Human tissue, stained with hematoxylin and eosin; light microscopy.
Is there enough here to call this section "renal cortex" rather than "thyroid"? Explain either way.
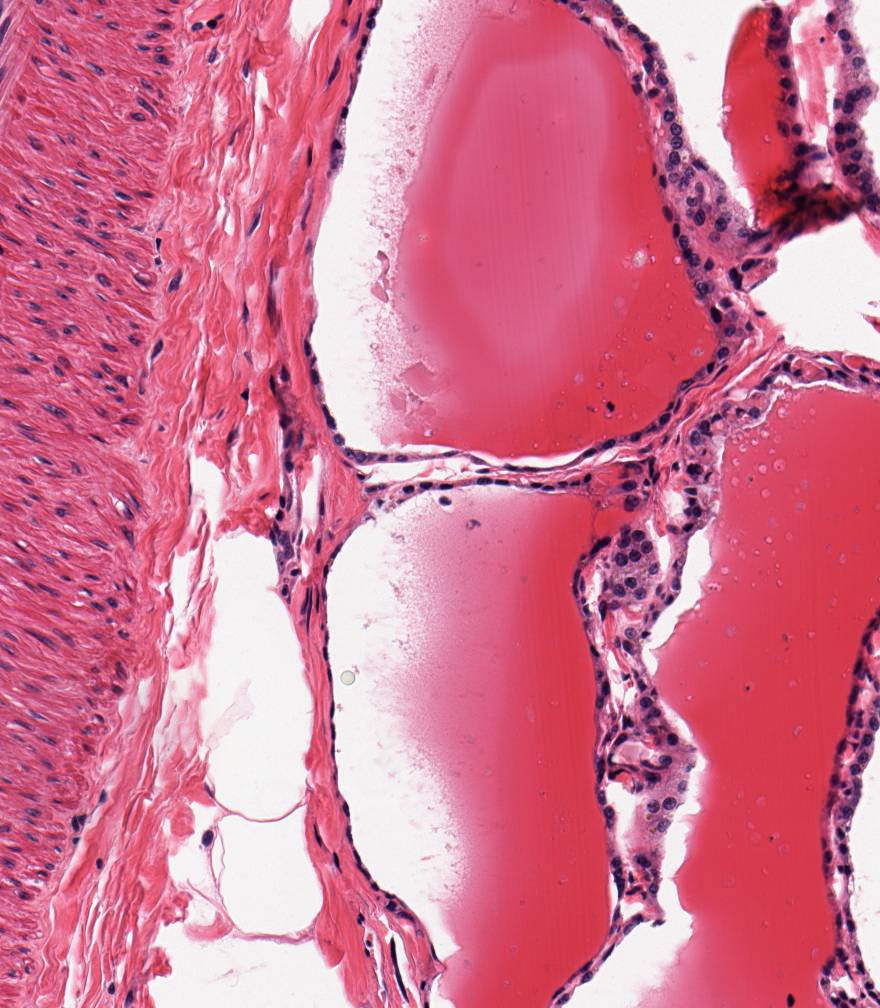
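Thyroid. What decides it is the large closed follicles filled with homogeneous, glassy, deep pink colloid, which occupy the right two-thirds of the field. Each follicle is lined by a single layer of flattened to low cuboidal epithelial cells with small, round, darkly stained nuclei.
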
